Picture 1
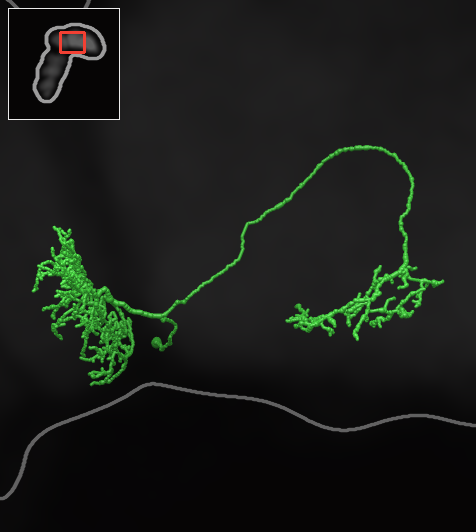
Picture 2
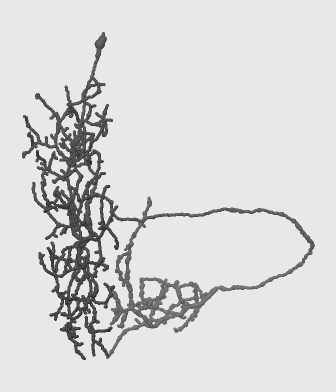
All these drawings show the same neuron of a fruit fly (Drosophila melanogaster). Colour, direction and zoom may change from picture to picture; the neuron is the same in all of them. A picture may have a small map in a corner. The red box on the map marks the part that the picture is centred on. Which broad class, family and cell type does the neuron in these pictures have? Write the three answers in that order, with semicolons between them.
visual projection neuron; LoVP; LoVP29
